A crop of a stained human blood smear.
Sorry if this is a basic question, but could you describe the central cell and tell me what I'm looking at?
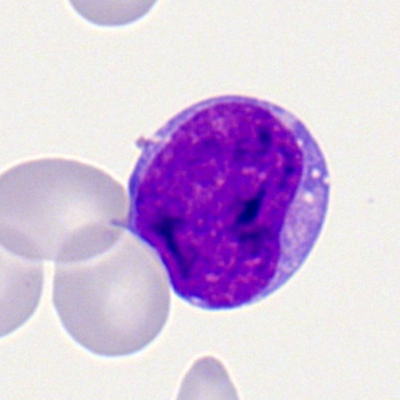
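Pale blue crescent of cytoplasm, widest on the right. A few small clear vacuoles near its right edge. Nucleus fills most of the cell, set toward the left, with a dark fold or cleft across its middle. The cell is a myeloblast.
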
